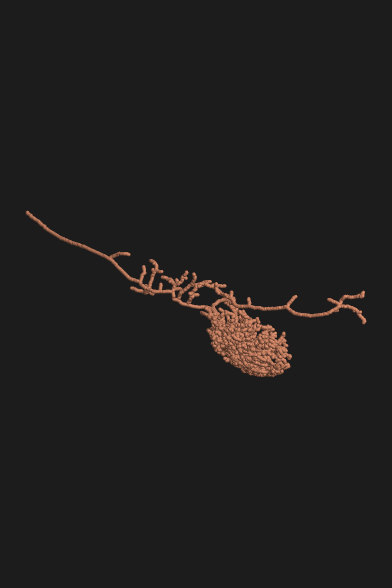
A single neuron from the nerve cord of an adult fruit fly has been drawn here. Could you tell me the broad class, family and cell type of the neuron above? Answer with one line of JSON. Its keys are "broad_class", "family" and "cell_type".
{"broad_class": "ascending neuron", "family": "hemilineage 17A", "cell_type": "AN17A013"}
